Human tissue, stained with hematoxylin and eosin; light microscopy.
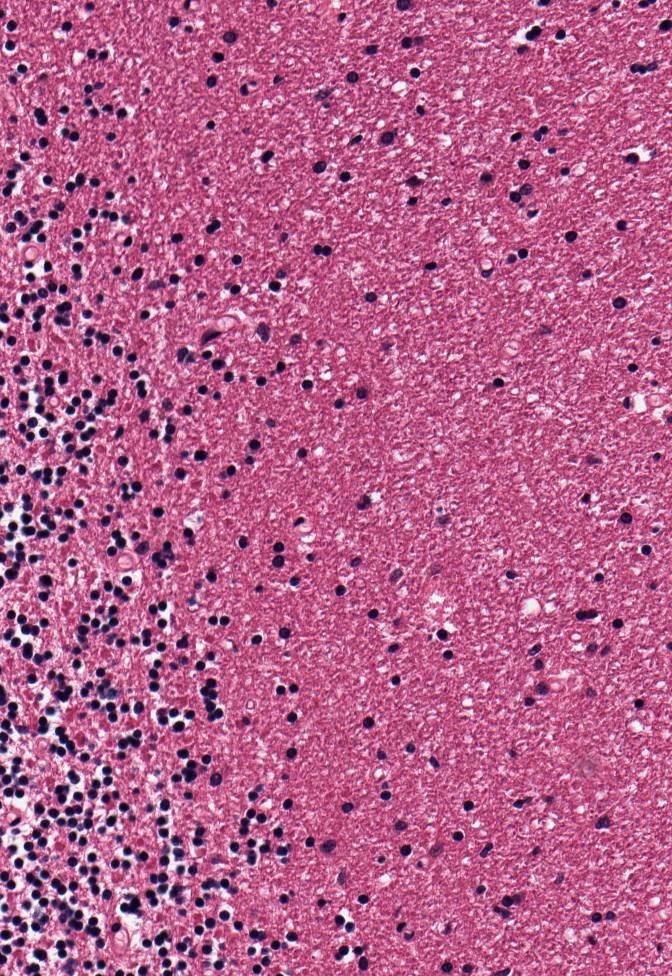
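Cerebellum. A dense band of crowded small, round, dark nuclei with very little visible cytoplasm lies along the left edge. Centre and right: pale pink, finely granular to fibrillary neuropil with no clear single fibre direction, its nuclei sparse, single, mostly small, round and dark.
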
